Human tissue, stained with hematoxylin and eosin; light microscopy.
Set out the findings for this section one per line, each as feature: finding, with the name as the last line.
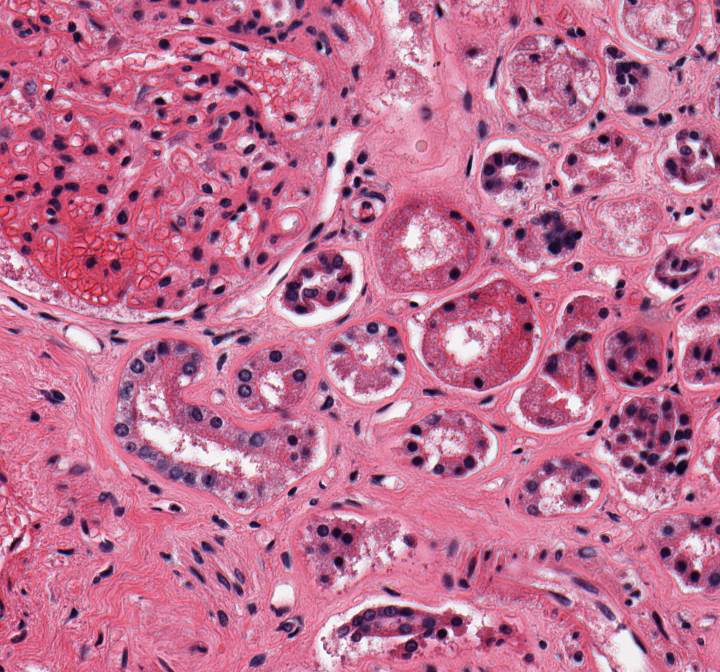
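Capillary loops: packed with red blood cells, in a large rounded cluster at upper left
Tubules: many, small, cut in round cross-section, centre and right
Lining: single layer of cuboidal epithelial cells
Stroma: pink, collagenous, between tubules rather than back to back
Name: renal cortex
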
